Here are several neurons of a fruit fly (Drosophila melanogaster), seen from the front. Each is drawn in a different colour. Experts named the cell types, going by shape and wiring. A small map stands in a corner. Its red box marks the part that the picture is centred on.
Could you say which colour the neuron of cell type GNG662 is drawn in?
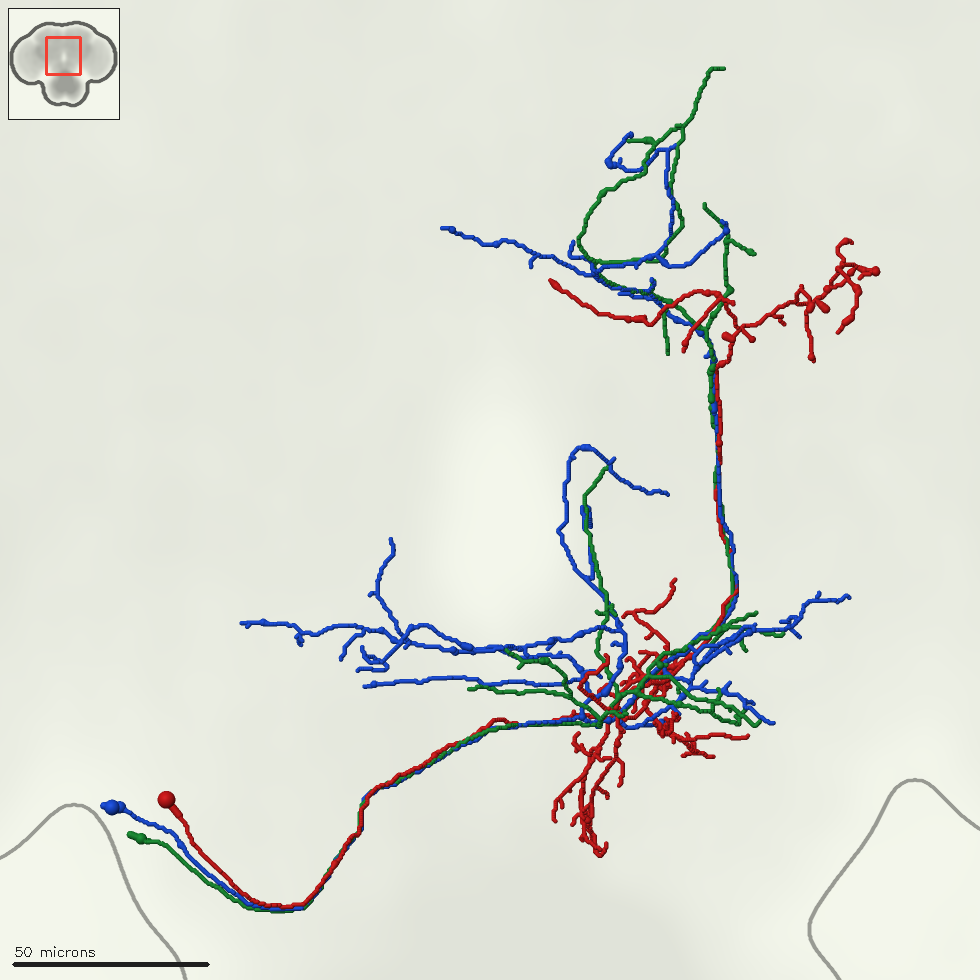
red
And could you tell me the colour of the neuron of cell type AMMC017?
green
